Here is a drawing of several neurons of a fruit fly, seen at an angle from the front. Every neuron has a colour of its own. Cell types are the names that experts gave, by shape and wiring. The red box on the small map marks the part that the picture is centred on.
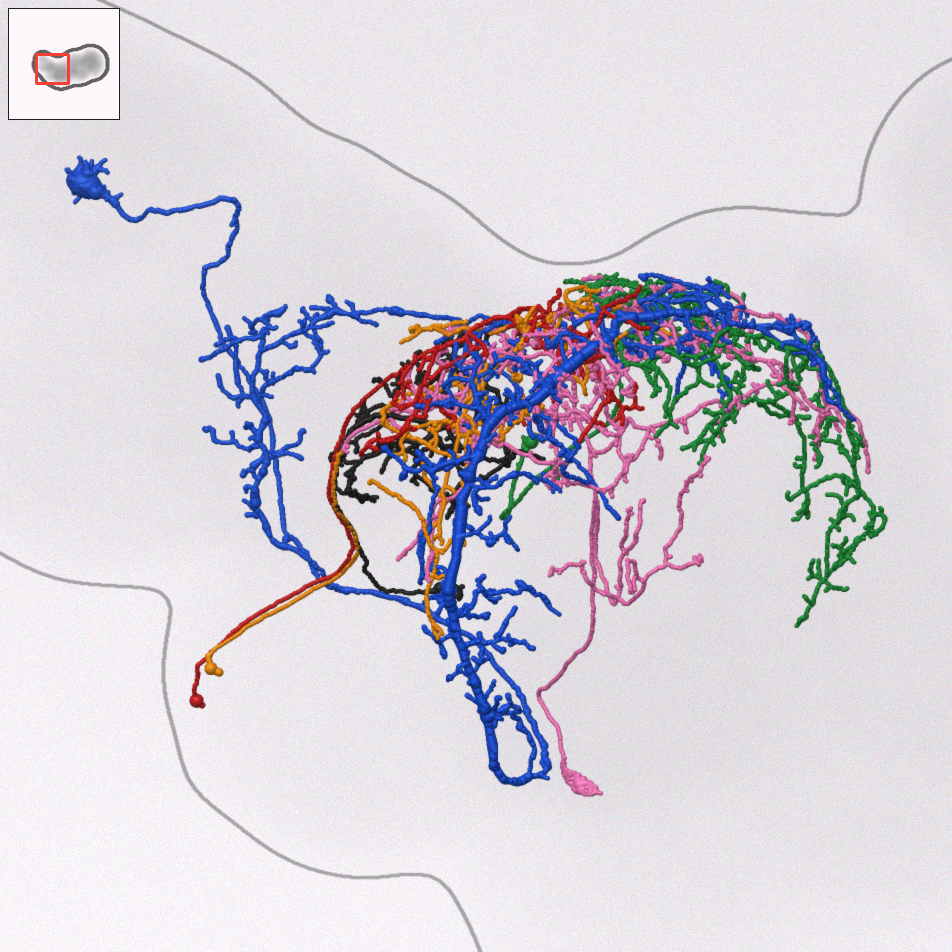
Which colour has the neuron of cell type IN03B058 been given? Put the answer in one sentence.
The colour is orange.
